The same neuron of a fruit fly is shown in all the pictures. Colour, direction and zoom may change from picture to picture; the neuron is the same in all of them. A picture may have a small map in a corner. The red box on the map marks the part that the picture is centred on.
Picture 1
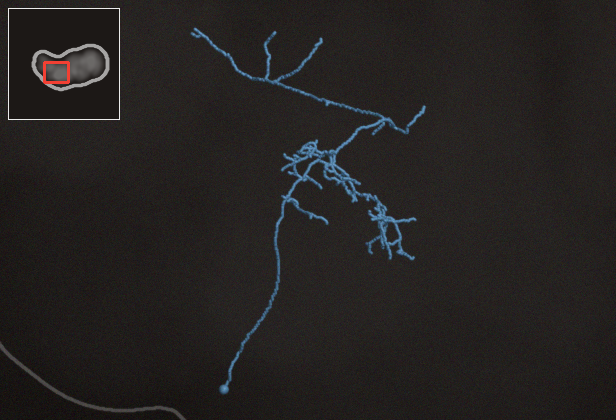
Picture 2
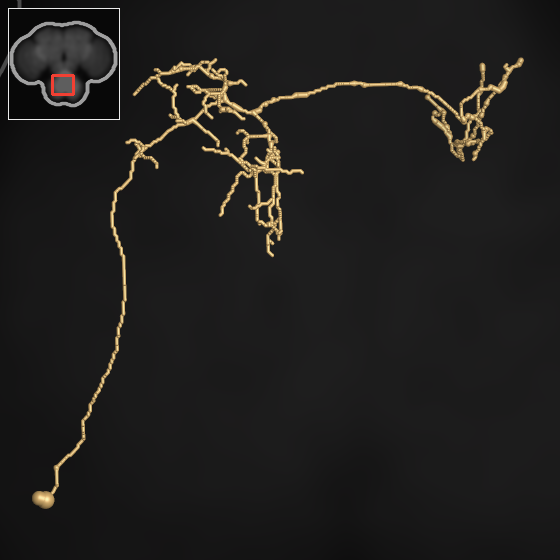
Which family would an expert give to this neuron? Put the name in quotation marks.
"hemilineage 06A"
